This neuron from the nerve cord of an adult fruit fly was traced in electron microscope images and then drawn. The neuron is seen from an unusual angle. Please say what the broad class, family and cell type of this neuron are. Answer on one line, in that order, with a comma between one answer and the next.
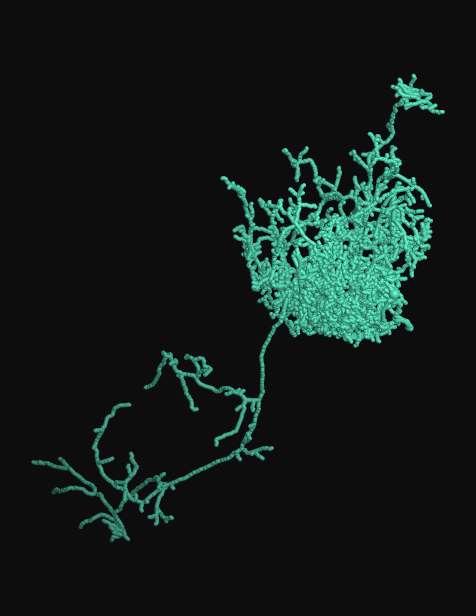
nerve-cord intrinsic neuron, hemilineage 04B, IN04B001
